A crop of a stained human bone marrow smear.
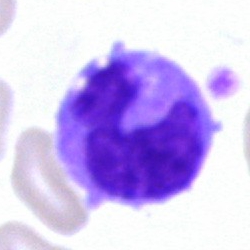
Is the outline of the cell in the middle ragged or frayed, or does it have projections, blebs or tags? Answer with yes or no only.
Yes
